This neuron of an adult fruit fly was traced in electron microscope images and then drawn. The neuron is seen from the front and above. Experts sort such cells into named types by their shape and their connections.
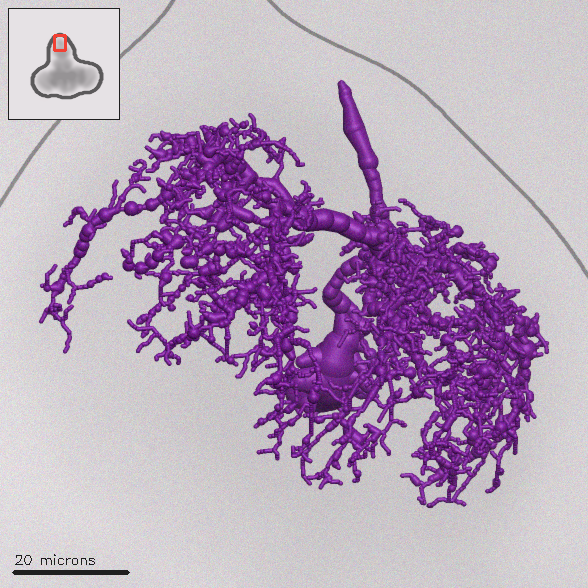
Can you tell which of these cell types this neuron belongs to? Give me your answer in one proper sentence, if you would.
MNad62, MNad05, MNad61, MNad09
This neuron is given the cell type MNad62.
